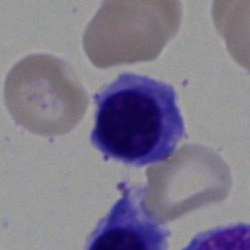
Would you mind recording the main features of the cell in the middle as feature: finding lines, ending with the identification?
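Outline: slightly irregular and bumpy, not smoothly round
Chromatin: dense, dark purple
Cytoplasm: blue
Cytoplasmic rim: wider to the right of the nucleus than to the left
Name: erythroblast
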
